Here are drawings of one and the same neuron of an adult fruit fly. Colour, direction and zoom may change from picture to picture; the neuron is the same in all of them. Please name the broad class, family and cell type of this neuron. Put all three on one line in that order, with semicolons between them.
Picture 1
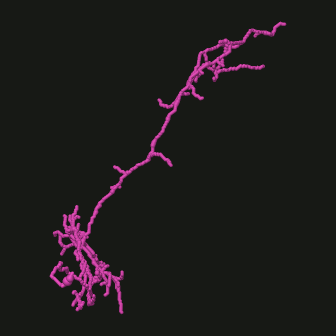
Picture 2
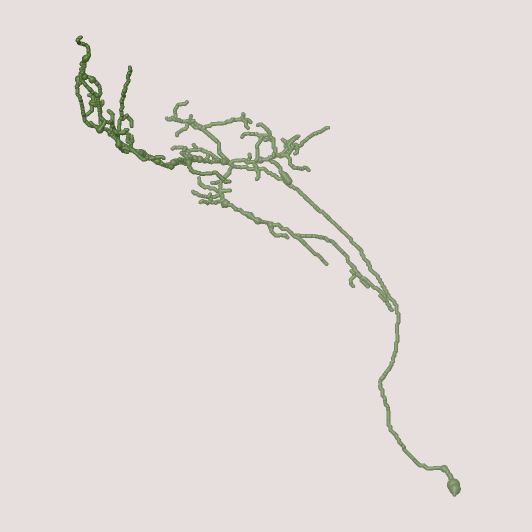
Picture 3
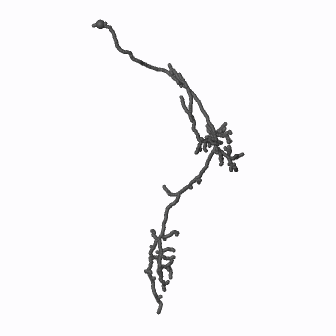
central-brain intrinsic neuron; hemilineage LB3; CB1601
